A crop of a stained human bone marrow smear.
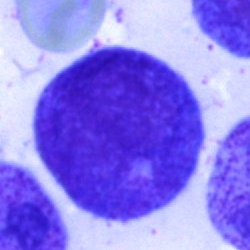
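Promyelocyte in a stained human bone marrow smear: a round cell with a smooth edge; the nucleus stains deep blue-purple, its chromatin finely stippled and evenly spread without coarse clumps; no granules are visible over the cell.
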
